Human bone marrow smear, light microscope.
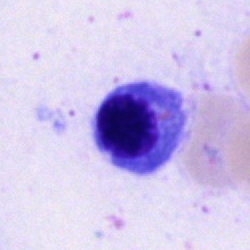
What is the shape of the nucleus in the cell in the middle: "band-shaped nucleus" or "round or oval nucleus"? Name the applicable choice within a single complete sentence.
Within this cell, the nucleus is a compact round or oval mass.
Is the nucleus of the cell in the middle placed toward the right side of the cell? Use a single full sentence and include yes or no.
No, the cell holds its nucleus toward the left.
